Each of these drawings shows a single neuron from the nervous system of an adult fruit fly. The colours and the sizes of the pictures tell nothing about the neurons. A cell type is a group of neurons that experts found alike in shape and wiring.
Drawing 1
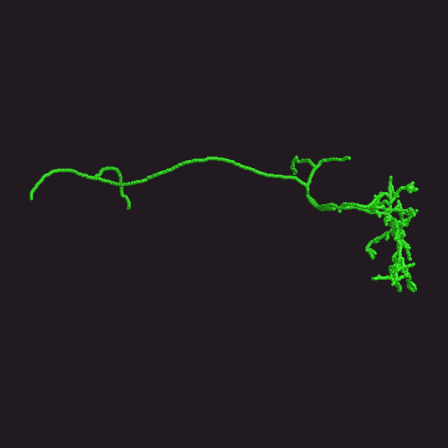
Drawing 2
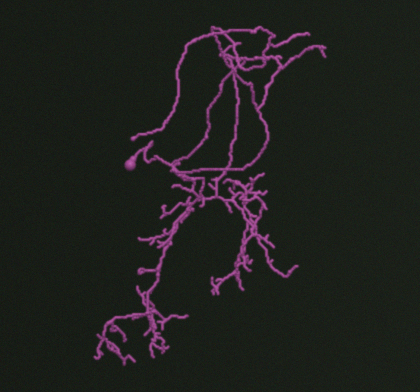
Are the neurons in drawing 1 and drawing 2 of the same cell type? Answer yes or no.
yes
